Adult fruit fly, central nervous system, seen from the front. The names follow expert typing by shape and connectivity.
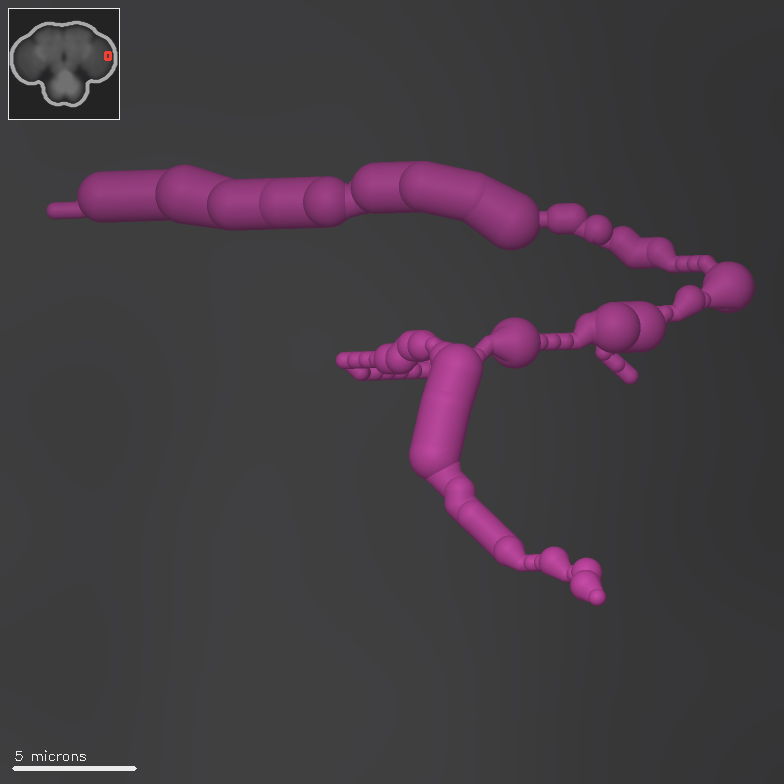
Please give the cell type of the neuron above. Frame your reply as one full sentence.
With respect to cell type, this neuron is R8p.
